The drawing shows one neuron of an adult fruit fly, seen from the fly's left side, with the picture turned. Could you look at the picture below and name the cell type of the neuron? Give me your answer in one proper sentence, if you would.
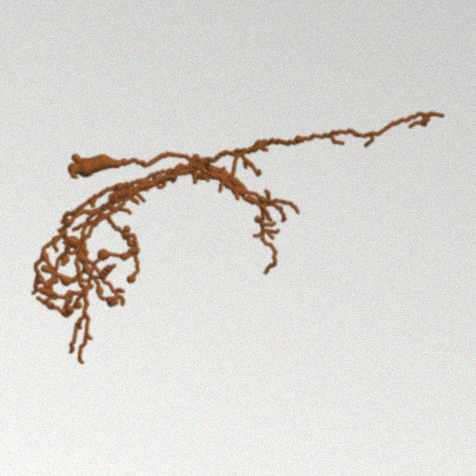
The cell type for the neuron is CB2970.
